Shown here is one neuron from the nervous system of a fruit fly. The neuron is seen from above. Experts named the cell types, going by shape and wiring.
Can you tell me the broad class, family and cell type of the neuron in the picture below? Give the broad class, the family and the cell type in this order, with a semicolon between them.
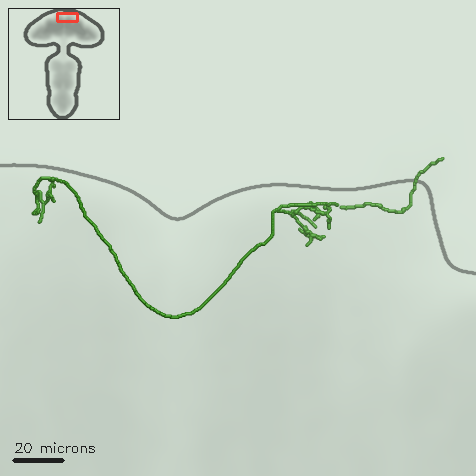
sensory neuron entering the brain; class olfactory; ORN_VA6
